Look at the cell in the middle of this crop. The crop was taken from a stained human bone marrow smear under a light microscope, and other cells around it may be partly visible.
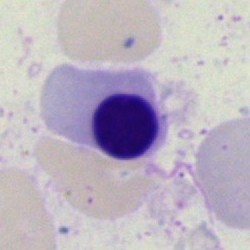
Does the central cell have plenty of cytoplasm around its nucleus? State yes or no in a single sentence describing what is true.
Yes, the cytoplasm of this cell is abundant.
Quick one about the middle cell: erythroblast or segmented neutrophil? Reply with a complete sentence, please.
The cell sitting right in the middle is an erythroblast.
